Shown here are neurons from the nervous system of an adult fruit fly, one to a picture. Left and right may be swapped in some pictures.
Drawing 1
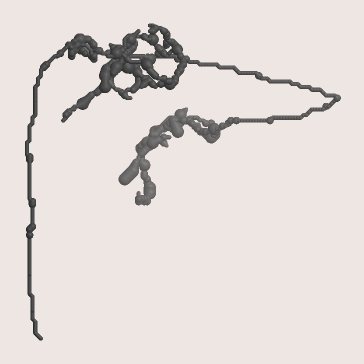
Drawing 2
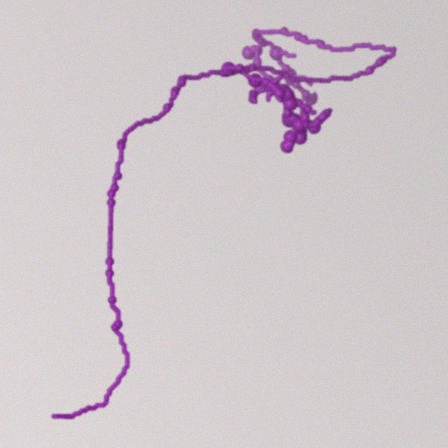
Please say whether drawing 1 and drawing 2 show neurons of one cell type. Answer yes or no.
no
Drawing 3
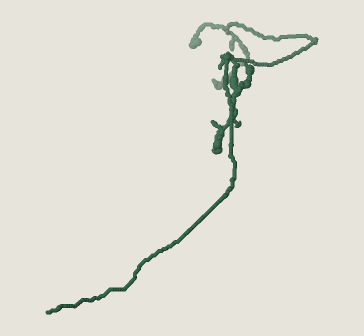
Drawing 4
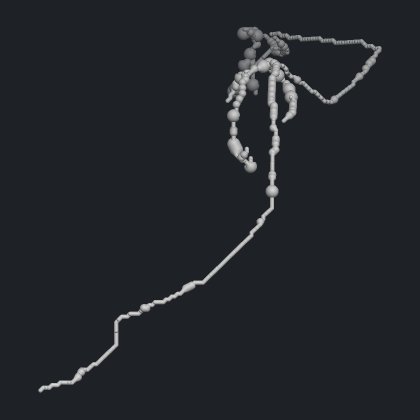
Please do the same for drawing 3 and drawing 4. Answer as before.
yes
